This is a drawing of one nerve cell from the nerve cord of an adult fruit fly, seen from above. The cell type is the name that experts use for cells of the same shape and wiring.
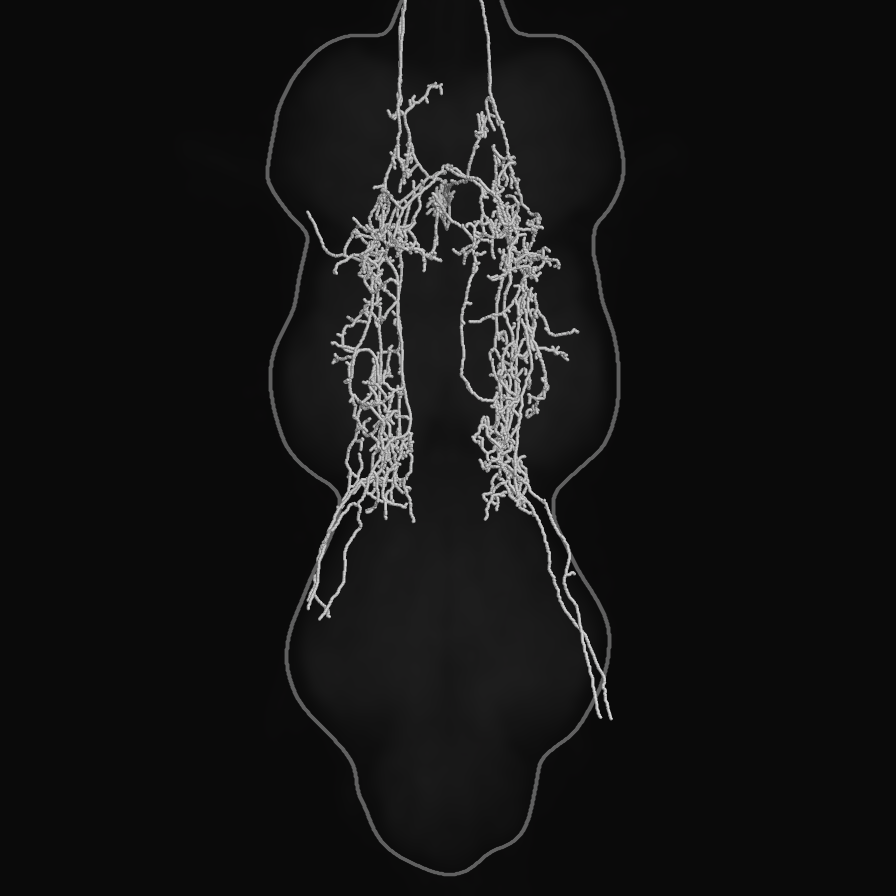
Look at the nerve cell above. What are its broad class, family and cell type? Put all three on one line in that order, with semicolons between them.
ascending efferent neuron; hemilineage 00B; EA00B006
